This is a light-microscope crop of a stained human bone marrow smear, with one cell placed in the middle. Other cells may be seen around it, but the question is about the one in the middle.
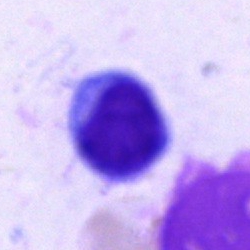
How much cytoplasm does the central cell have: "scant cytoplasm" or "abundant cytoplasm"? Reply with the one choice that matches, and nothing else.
Scant cytoplasm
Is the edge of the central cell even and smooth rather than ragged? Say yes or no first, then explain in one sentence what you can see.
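Yes. The cell outline is roughly round and smooth.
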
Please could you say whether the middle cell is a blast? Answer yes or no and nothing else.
no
